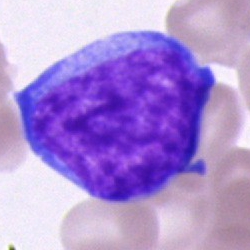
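Blast, the cell in the middle: its nucleus fills most of it. The cytoplasm is just a thin rim, deep blue and widest along the top edge. Note the small blue cytoplasmic tag sticking out at the lower right edge.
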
